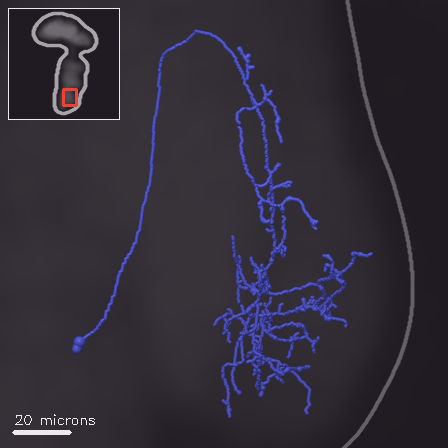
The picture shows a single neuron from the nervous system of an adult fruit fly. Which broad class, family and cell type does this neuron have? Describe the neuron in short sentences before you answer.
It lies in the nerve cord. From top to bottom in the picture it spans about 140 microns. Dozens of branch ends can be seen. It is a nerve-cord intrinsic neuron. The family is hemilineage 12B. The cell type is IN12B059.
